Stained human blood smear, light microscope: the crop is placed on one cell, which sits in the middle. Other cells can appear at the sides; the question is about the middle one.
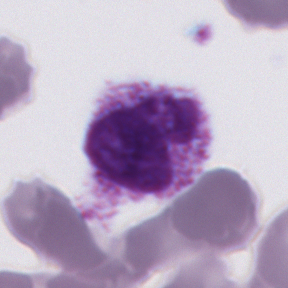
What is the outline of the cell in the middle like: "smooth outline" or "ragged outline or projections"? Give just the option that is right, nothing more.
Ragged outline or projections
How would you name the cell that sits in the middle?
segmented neutrophil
